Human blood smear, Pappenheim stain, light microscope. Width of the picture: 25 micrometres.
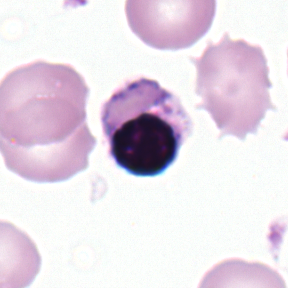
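Normoblast in a stained peripheral blood smear. It measures about 8 micrometres across, and its round nucleus, about 6 micrometres across, takes up roughly 50% of the cell's area. That nucleus sits toward the bottom of the cell, and its chromatin is dense and almost black, showing little structure. The cytoplasm forms a cap lying mainly above it, with a few small dark purple specks along its upper edge. The outline of the cell is slightly uneven along the top, too.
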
